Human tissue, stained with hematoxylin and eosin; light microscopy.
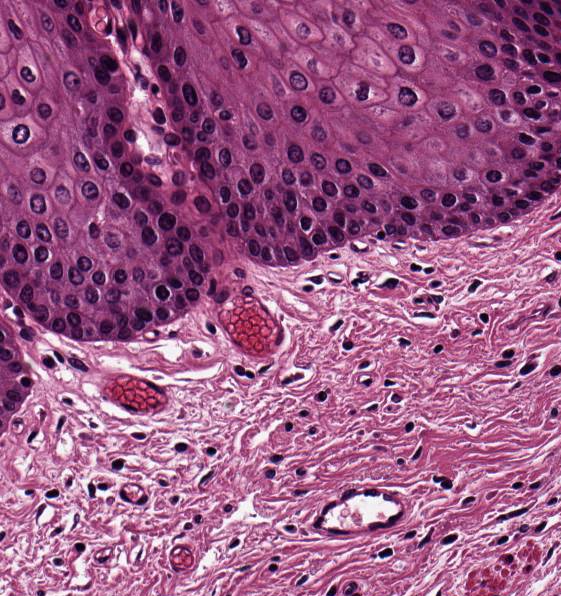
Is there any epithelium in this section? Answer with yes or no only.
Yes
